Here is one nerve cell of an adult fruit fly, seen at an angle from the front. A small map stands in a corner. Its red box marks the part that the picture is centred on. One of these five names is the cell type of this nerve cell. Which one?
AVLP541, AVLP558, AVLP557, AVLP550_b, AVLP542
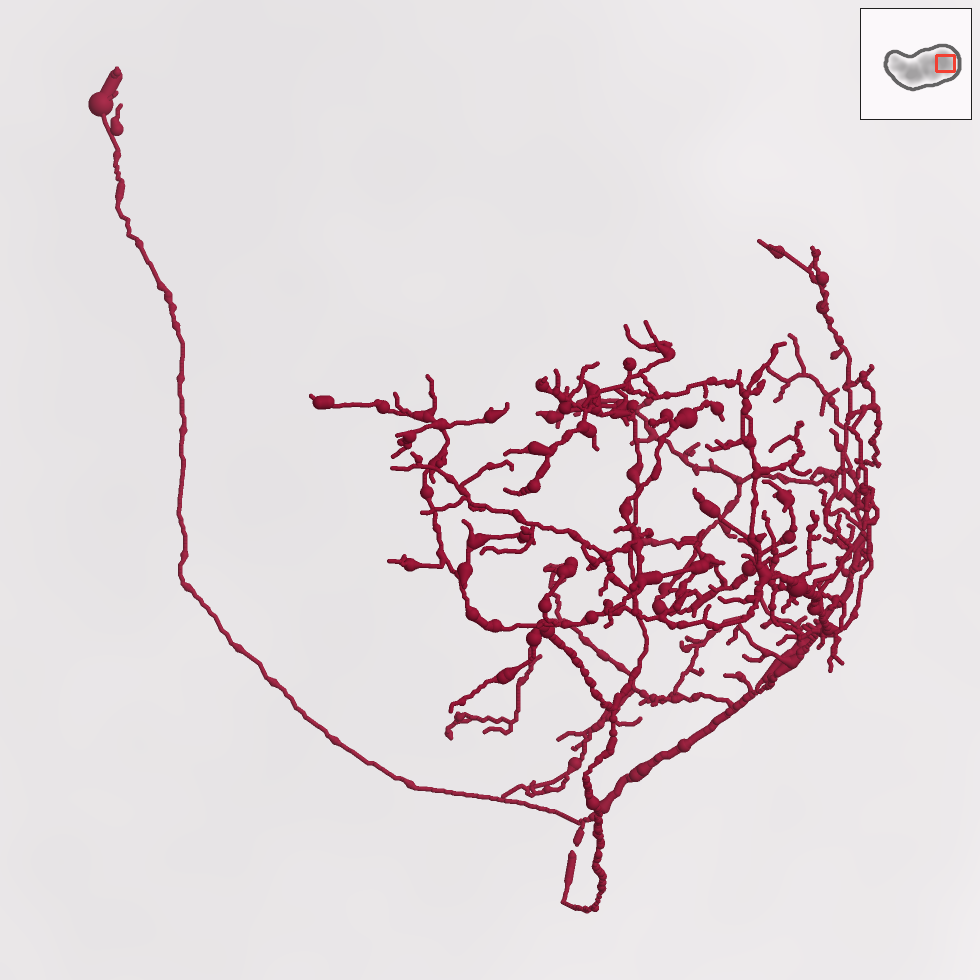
AVLP557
